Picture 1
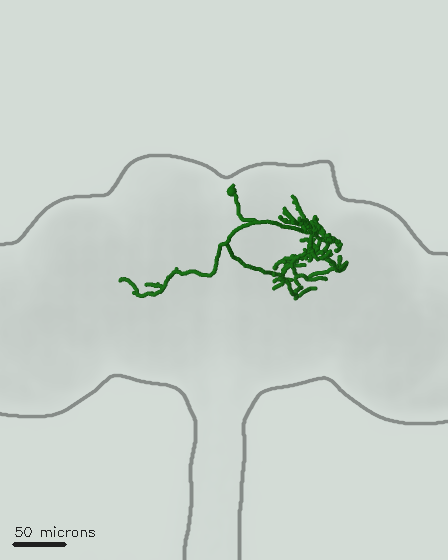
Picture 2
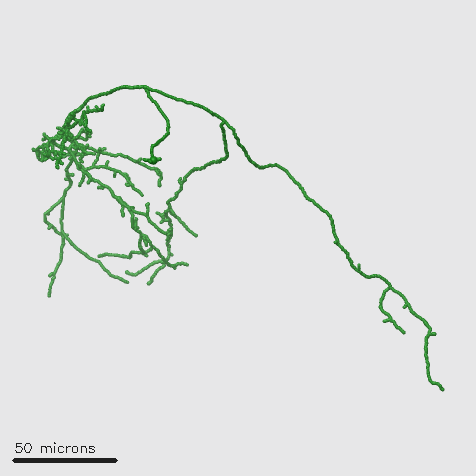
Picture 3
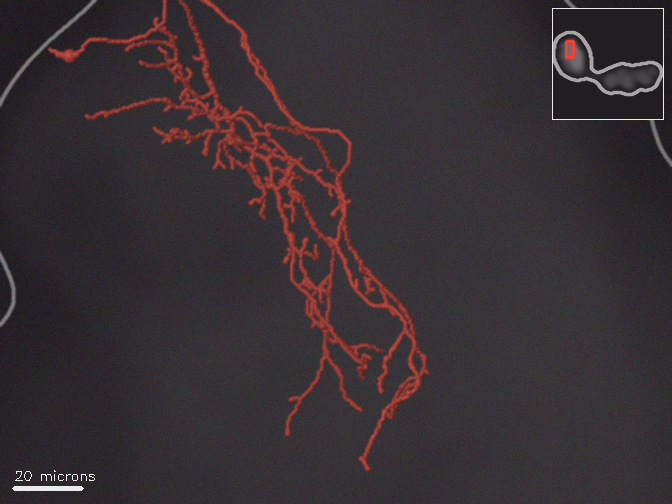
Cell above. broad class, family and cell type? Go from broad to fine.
central-brain intrinsic neuron; hemilineage SMPad1; SIP118m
